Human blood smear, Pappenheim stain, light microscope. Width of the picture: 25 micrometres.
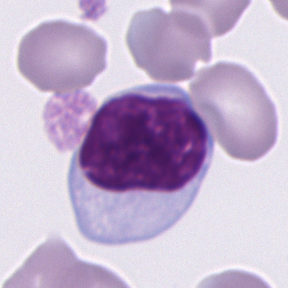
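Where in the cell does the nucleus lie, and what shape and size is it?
It sits eccentrically in the upper part of the cell, oval in outline and about 11 by 9 micrometres.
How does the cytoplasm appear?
It is pale blue and forms a broad crescent below the nucleus.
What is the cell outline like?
Smooth, without surface projections.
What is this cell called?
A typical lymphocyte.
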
